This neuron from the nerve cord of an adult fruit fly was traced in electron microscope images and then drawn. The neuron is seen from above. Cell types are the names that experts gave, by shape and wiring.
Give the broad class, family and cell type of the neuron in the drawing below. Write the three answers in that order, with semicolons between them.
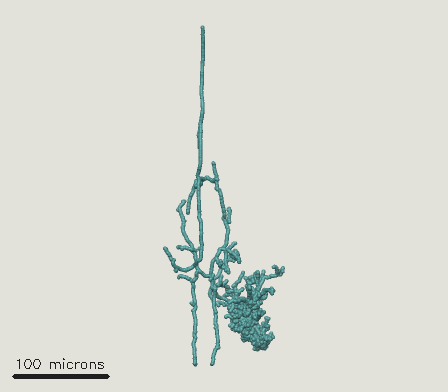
ascending neuron; hemilineage 05B; AN05B104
